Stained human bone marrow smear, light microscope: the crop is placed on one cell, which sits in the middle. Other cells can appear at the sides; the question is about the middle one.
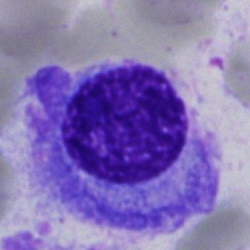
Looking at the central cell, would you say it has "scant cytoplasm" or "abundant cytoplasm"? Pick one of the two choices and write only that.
Abundant cytoplasm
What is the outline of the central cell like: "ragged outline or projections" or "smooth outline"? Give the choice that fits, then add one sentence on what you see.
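Ragged outline or projections. The cell outline is irregular with ragged, poorly defined edges.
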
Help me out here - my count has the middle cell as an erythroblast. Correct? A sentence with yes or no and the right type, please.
No, the central cell does not count as an erythroblast; it is a plasma cell.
